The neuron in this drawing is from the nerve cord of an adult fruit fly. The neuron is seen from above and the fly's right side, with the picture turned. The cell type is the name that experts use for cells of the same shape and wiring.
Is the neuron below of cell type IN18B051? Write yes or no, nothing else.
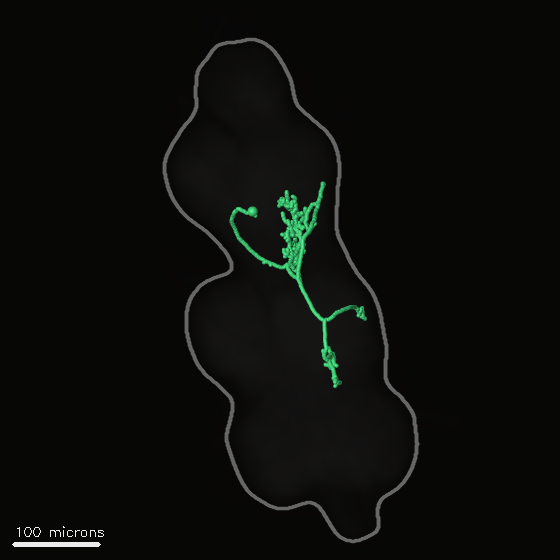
yes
